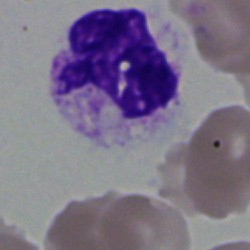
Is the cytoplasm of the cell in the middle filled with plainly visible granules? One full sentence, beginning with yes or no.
Yes, what the cytoplasm holds is many visible granules.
